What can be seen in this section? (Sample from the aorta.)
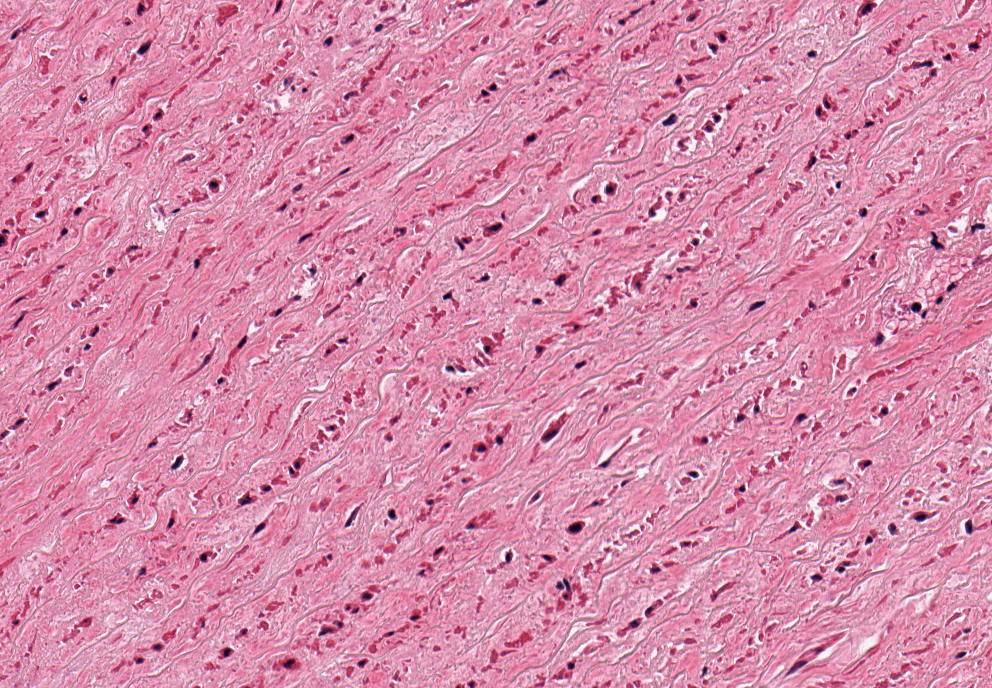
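The fibres fill the whole field, running diagonally from lower left to upper right. Now see how many of them follow a wavy, undulating course rather than a straight one. Most nuclei are dark, elongated or oval, lying parallel to the fibres. They are scattered fairly evenly, forming no dense clusters.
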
